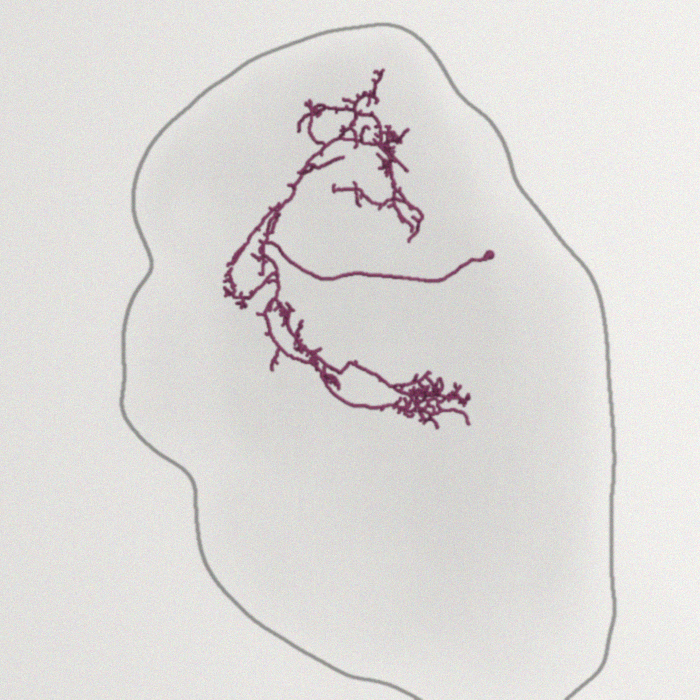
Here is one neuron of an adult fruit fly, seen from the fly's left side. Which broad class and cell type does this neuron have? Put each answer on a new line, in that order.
central-brain intrinsic neuron
SMP293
